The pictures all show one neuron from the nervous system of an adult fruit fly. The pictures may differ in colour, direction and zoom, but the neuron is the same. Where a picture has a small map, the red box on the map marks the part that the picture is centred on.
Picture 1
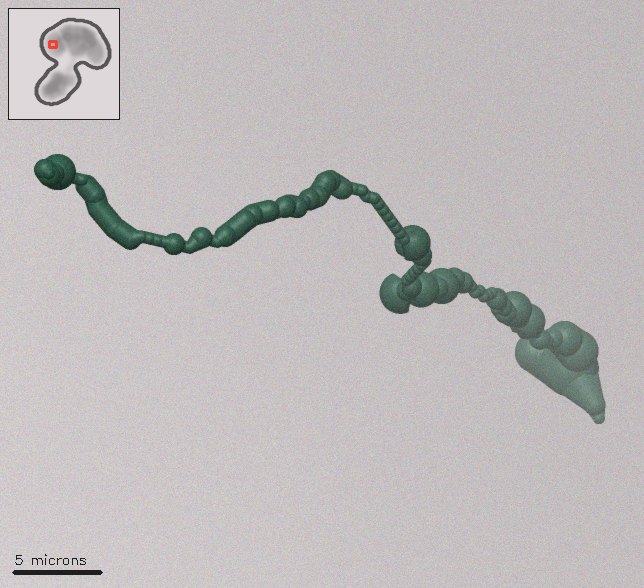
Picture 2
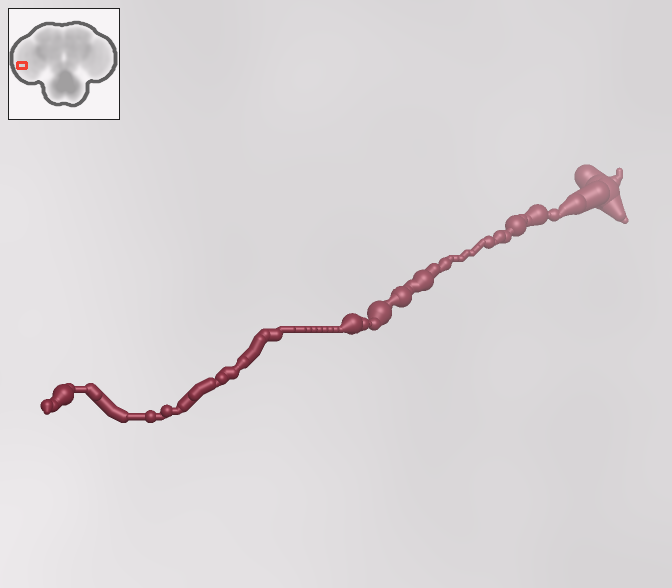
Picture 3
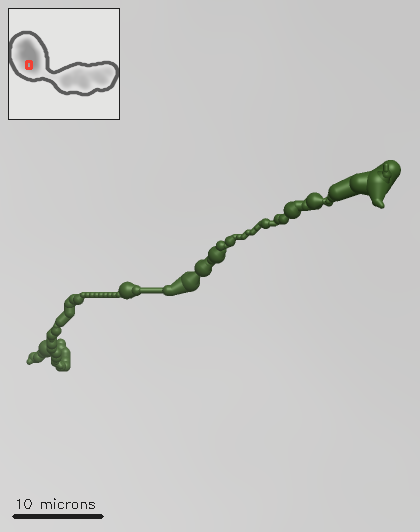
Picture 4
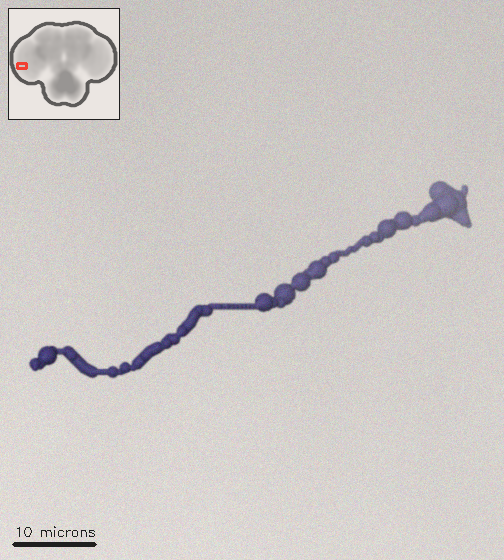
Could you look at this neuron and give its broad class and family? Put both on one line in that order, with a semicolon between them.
photoreceptor or other optic-lobe sensory neuron; class visual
